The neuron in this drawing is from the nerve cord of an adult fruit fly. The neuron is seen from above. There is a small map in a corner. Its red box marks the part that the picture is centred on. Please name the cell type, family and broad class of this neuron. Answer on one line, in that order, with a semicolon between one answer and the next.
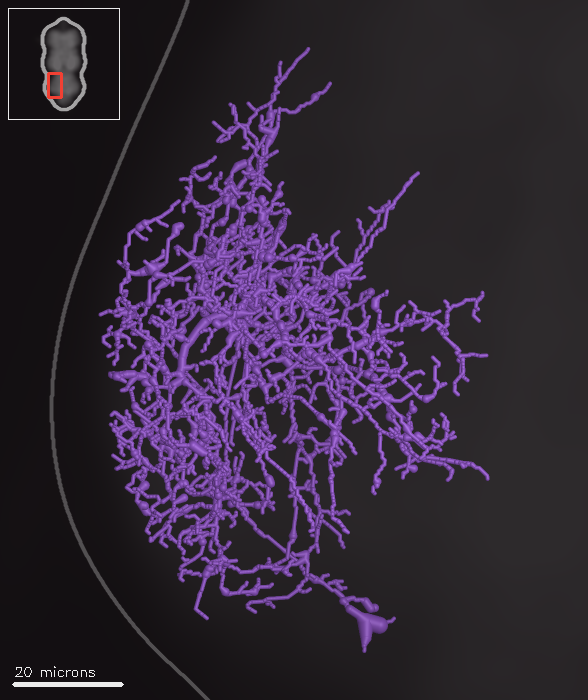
IN16B036; hemilineage 16B; nerve-cord intrinsic neuron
